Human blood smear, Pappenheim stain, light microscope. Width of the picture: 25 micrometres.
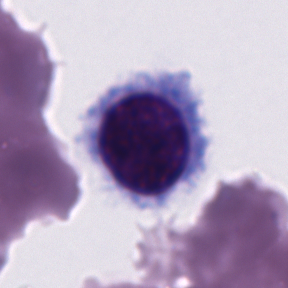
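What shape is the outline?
Roughly round.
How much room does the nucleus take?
Most of it, leaving a narrow cytoplasmic rim; the chromatin stains deep purple throughout.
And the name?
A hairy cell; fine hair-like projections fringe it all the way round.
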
